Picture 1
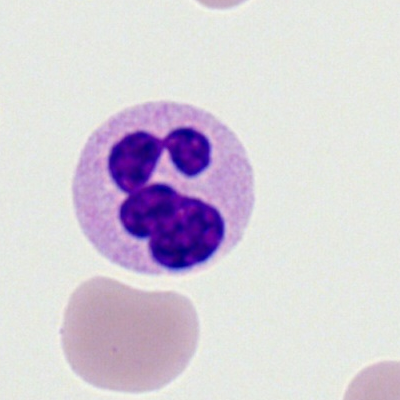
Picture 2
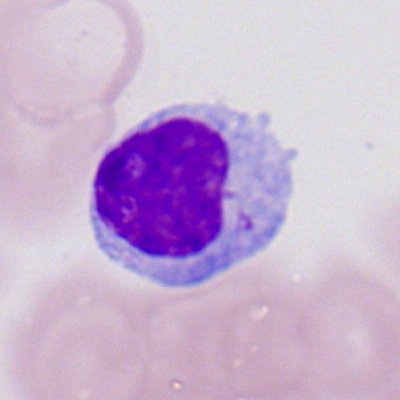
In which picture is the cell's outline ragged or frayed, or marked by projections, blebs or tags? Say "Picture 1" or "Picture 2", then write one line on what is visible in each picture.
Picture 2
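Picture 1: The cell outline is round and smooth.
Picture 2: The cell outline is roughly round, with small irregular blebs along its upper right margin.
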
